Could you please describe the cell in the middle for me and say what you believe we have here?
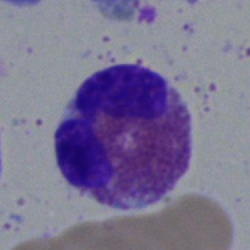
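I see a nucleus in two dark lobes, one across the top and one on the left. Their chromatin is dense, dark purple throughout. The lower right holds abundant pinkish-violet cytoplasm, filled with fine granules. So, an eosinophil.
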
